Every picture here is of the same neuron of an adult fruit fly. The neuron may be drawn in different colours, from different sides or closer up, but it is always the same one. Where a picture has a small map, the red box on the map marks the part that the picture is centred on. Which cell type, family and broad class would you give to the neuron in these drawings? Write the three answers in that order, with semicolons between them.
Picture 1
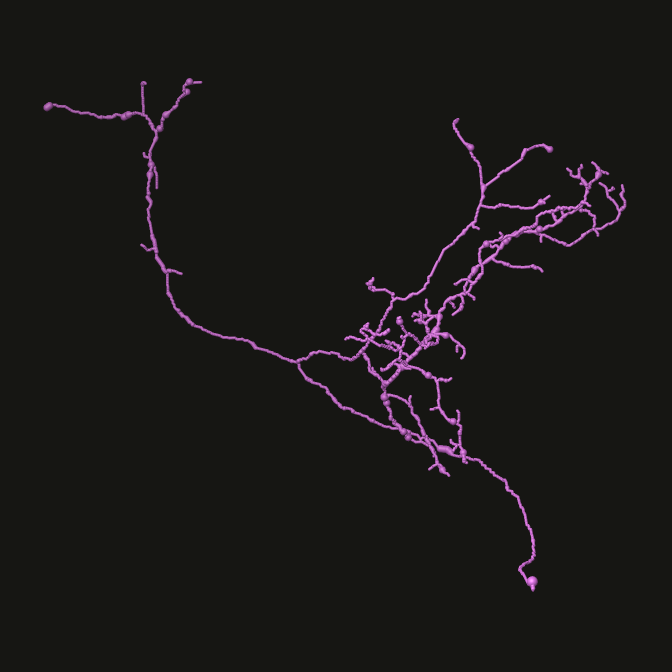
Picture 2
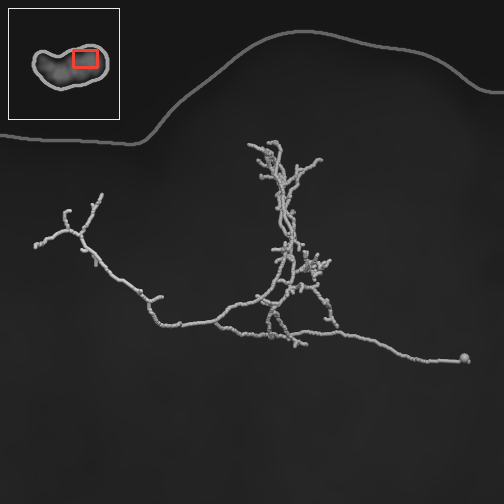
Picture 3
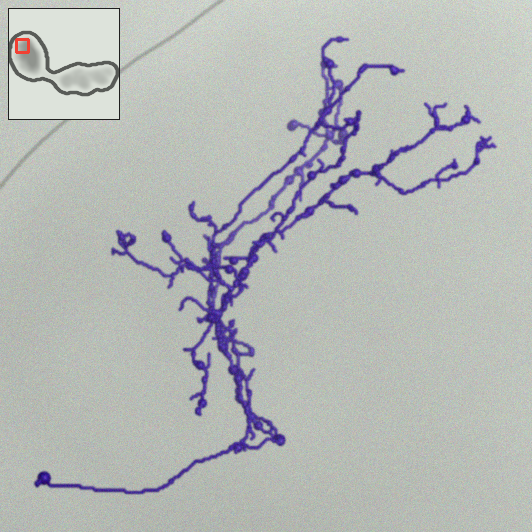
SIP028; hemilineage EBa1; central-brain intrinsic neuron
